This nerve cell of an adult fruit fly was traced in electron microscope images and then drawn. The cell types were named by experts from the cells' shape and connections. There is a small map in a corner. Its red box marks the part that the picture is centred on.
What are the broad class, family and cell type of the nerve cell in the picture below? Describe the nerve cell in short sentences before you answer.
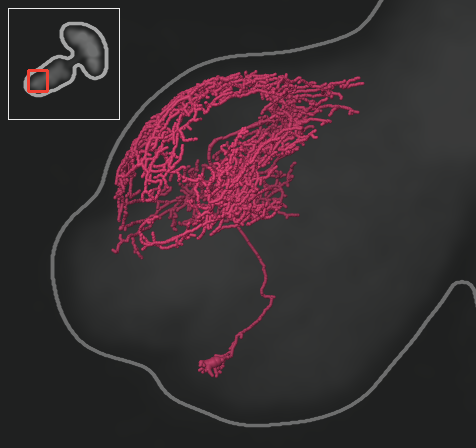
It is in the nerve cord and does not reach the brain. The cell body can be seen at the bottom of the picture. The picture shows dozens of branch ends. This is a nerve-cord intrinsic neuron. The family is hemilineage 13B. Its cell type is IN13B001.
